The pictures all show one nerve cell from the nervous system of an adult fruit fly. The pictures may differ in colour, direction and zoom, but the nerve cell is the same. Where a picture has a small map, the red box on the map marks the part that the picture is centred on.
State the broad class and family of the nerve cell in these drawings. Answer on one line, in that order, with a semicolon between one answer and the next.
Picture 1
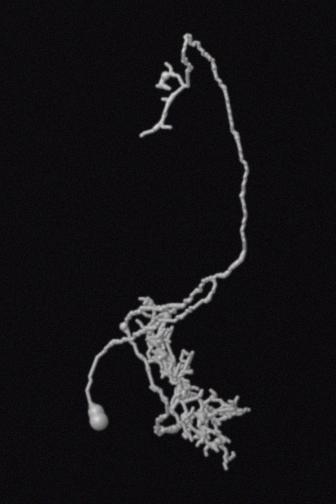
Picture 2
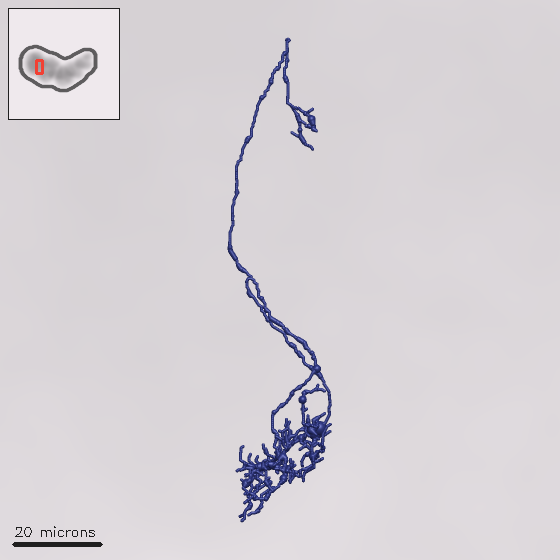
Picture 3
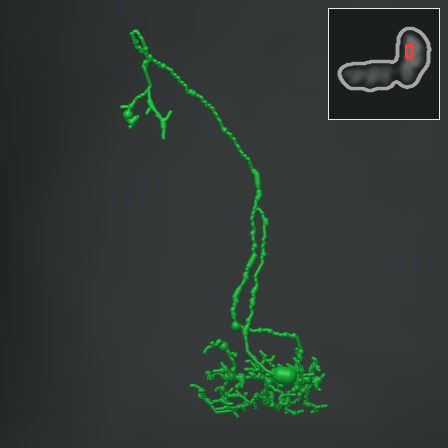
visual projection neuron; hemilineage LHl4_posterior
